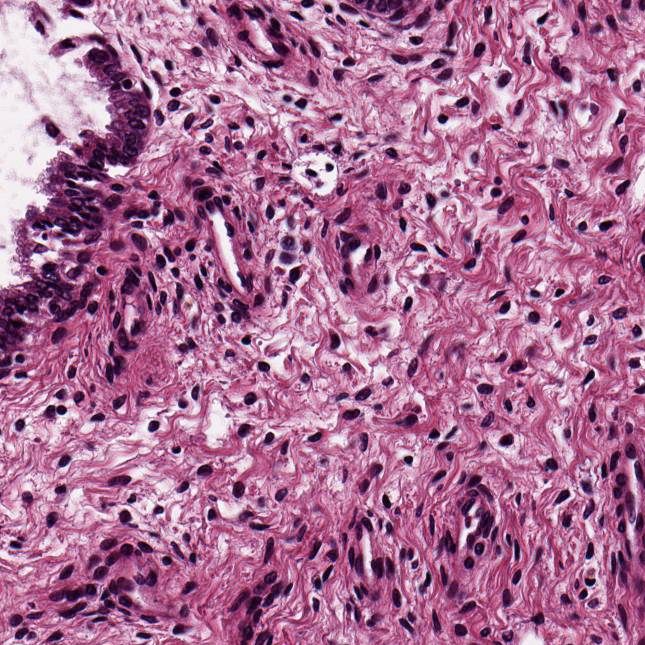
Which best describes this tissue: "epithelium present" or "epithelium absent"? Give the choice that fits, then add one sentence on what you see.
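Epithelium present. An epithelial lining runs along the upper-left corner of the field, and the rest of the field is stroma.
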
